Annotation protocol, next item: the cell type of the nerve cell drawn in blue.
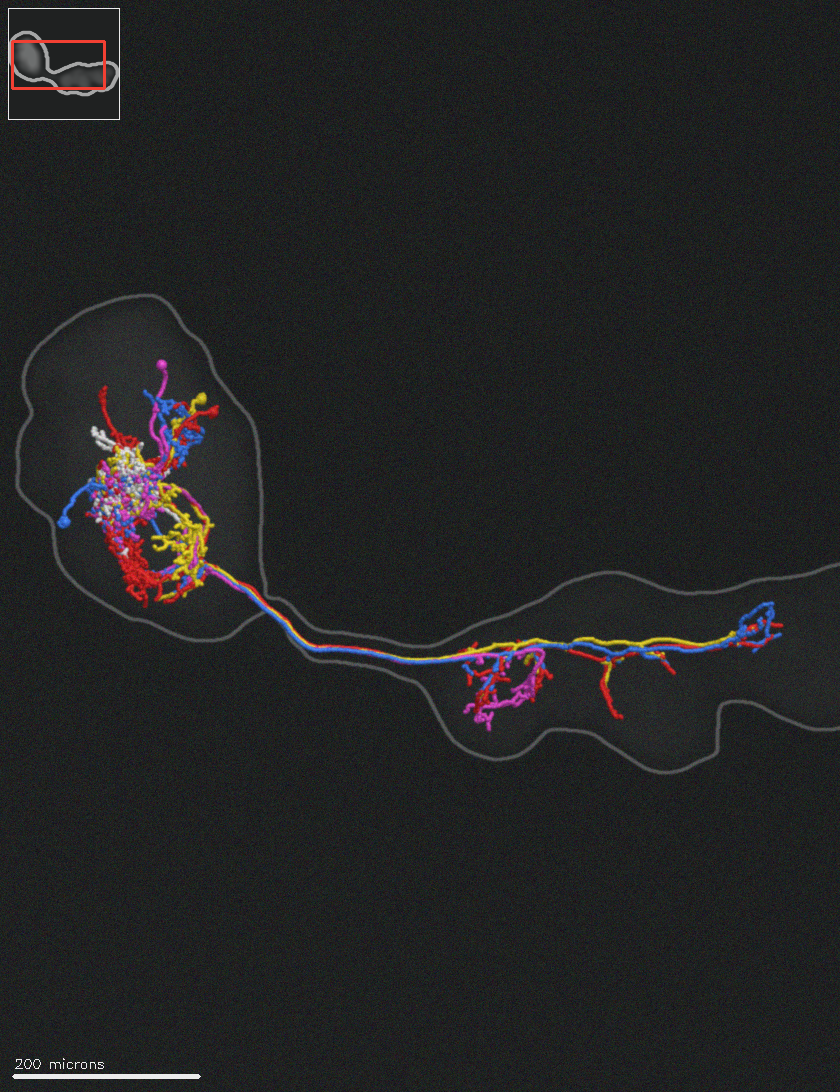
DNbe007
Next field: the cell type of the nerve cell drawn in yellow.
DNpe003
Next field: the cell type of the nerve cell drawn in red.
DNpe002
